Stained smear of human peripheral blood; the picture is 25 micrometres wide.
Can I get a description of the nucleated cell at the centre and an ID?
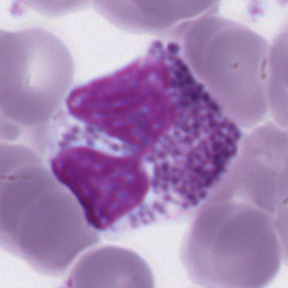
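Two separate lobes make up the nucleus, one above the other on the left side of the cell, and neither shows a nucleolus. The granules leave the nuclear lobes uncovered, so their outlines are plainly seen. Between the granules the cytoplasm is pale and nearly colourless. This cell is an eosinophil.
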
